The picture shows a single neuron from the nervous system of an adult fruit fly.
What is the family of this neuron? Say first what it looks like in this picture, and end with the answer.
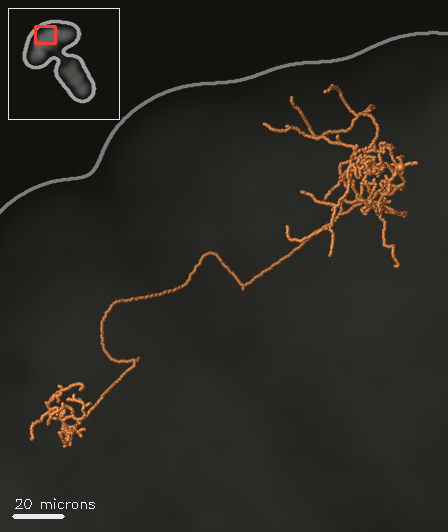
It lies in the brain. From left to right in the picture it spans about 160 microns. It is a central-brain intrinsic neuron. Its family is hemilineage ALv2.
